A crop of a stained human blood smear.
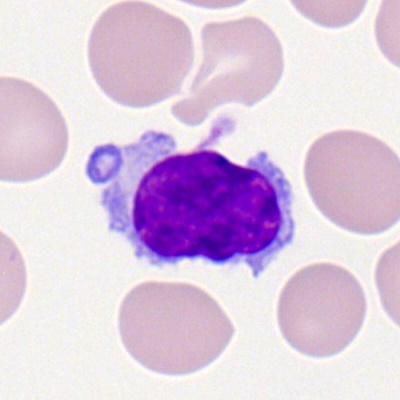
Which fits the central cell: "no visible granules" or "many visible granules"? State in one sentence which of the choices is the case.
There are no visible granules in its cytoplasm.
